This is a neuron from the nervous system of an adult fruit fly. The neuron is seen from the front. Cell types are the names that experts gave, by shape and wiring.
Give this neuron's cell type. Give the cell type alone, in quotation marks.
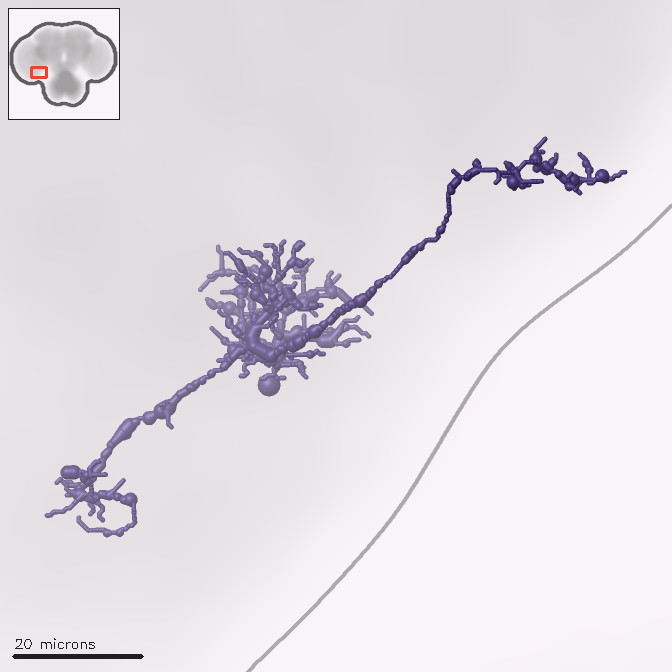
"Y12"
